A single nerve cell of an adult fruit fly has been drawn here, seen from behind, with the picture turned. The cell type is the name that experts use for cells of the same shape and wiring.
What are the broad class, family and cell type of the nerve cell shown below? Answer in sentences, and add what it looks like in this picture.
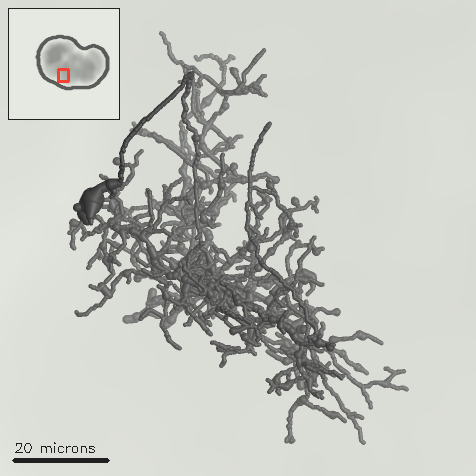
It is a central-brain intrinsic neuron. Its family is hemilineage VPNp&v1_posterior. The cell type is LHPV2a1_e. By the scale bar it is about 90 microns tall in this view. In this view it is about as wide as it is tall.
